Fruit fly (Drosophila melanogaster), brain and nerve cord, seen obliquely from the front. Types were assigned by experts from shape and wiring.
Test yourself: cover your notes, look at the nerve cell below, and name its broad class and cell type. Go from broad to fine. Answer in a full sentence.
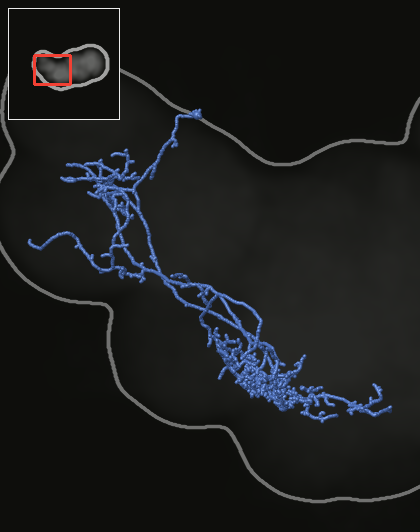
A nerve-cord intrinsic neuron, type INXXX216.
